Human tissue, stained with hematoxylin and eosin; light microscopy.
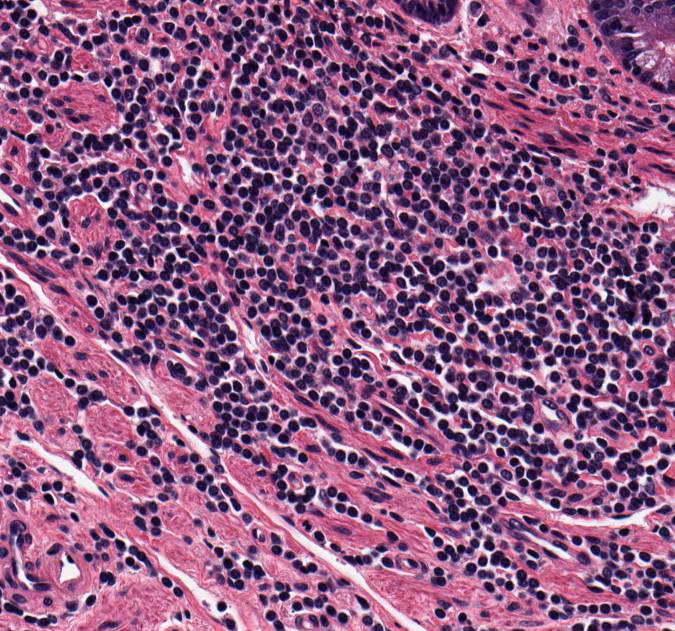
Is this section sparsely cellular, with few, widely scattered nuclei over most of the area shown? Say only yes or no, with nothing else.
No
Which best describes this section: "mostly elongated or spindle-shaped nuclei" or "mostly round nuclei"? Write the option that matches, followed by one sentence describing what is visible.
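Mostly round nuclei. The small round cells are lymphocytes with dark round nuclei and scant cytoplasm.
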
